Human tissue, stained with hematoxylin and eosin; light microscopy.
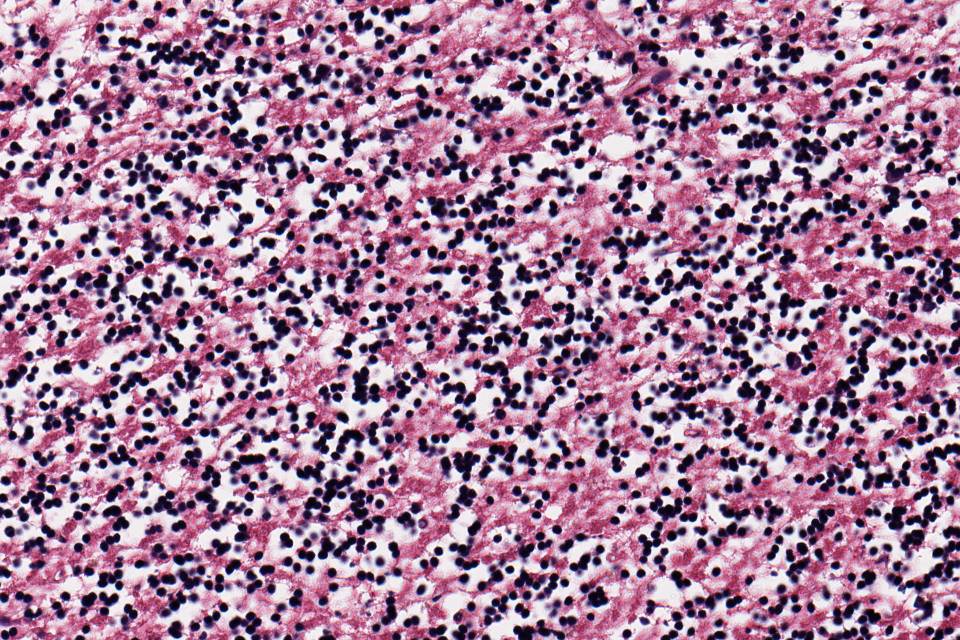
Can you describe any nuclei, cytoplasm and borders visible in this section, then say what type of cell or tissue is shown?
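Nuclei almost all small, round, very darkly stained. Little or no cytoplasm visible around individual nuclei. Pink, finely fibrillary material between nuclei in irregular patches and streaks. No epithelium, glands or cell-lined lumina anywhere in field. Tissue: cerebellum.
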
